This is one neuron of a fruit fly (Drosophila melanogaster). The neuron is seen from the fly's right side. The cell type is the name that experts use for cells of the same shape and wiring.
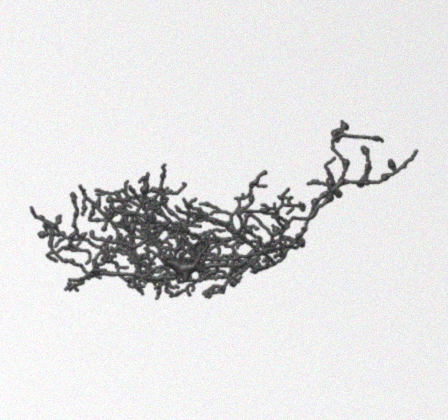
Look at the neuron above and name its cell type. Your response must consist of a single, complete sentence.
The neuron has SAD113 as its cell type.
